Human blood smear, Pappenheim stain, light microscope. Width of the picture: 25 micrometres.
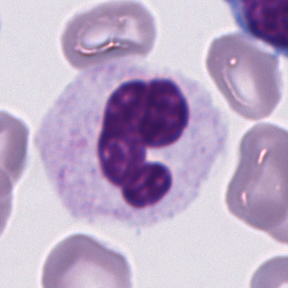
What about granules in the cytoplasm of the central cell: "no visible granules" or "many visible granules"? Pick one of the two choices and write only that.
Many visible granules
